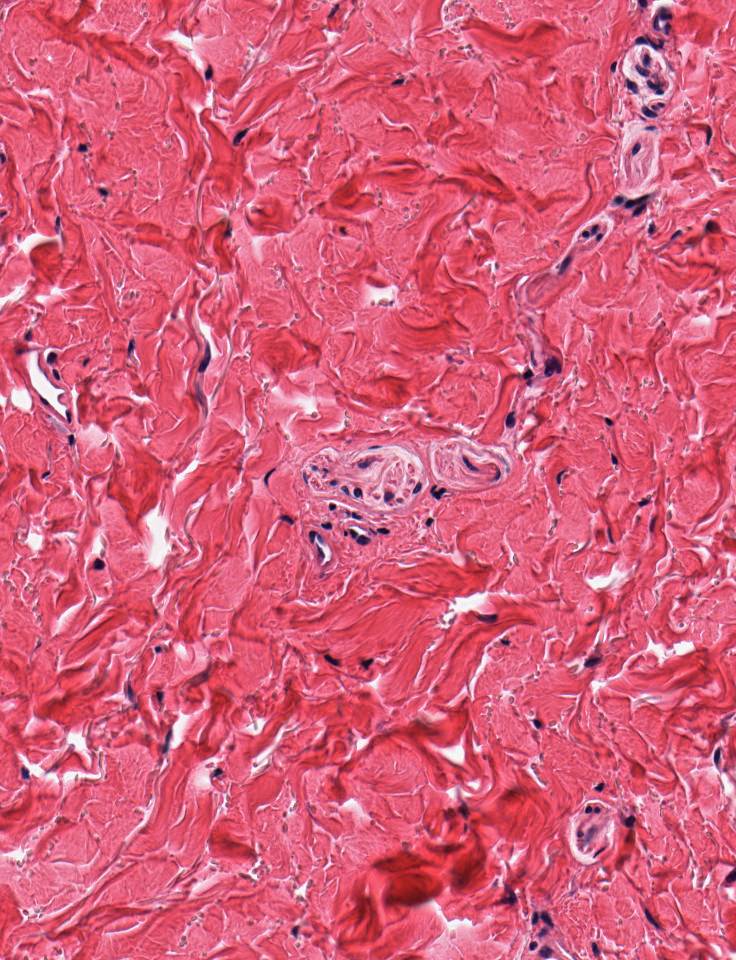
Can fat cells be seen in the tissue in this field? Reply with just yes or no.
No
